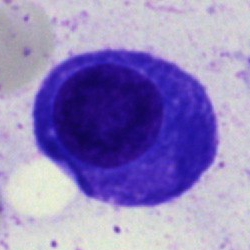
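Plasma cell, the central cell of a stained human bone marrow smear. Chromatin dark purple and dense. Cytoplasm abundant and deep blue, widest on the lower right side of the nucleus, with a paler rim of cytoplasm encircling the nucleus.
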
